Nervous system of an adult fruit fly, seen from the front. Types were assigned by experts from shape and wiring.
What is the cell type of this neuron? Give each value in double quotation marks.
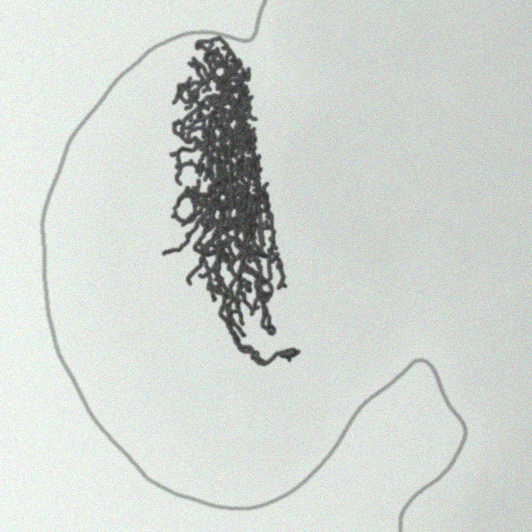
"Mi18"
